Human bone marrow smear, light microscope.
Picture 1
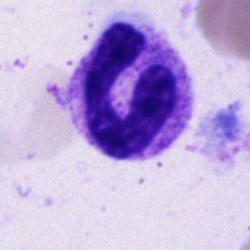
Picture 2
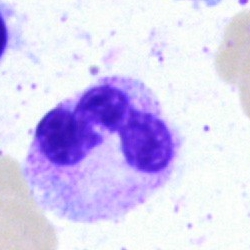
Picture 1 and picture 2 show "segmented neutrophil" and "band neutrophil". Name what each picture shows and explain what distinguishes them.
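Of the two, picture 2 is the segmented neutrophil and picture 1 the band neutrophil. In picture 1 the nucleus is a curved band whose two ends leave a gap toward the upper right. The space enclosed by that curve is filled with pale granular cytoplasm, not a vacuole.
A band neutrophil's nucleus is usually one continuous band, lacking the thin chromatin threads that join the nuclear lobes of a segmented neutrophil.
Picture 2 shows dense, dark purple chromatin, and the image is slightly soft in focus. Neither nucleus has visible nucleoli, so the two agree on that point. A small bluish-purple clump of platelets lies to the right of the band neutrophil without touching it.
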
